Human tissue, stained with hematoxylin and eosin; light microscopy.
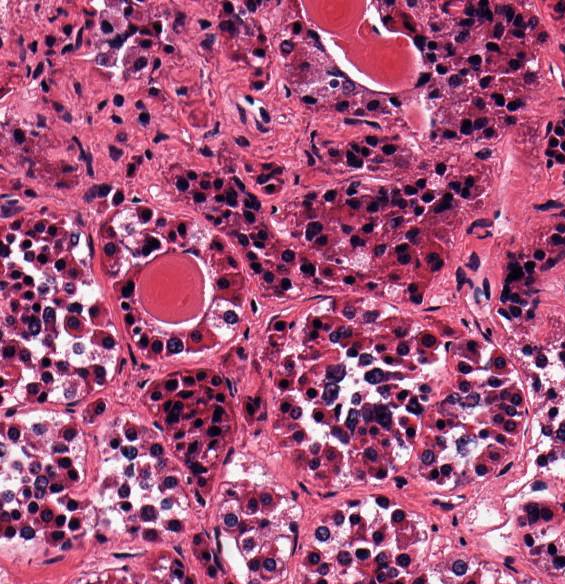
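Pituitary. Look just left of centre: one nest holds a single round, smooth, homogeneous eosinophilic globule, with cells ringing it. Notice that the nest cells' nuclei are mostly round, dark and fairly even in size. The thin septa between nests carry flattened, elongated nuclei.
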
